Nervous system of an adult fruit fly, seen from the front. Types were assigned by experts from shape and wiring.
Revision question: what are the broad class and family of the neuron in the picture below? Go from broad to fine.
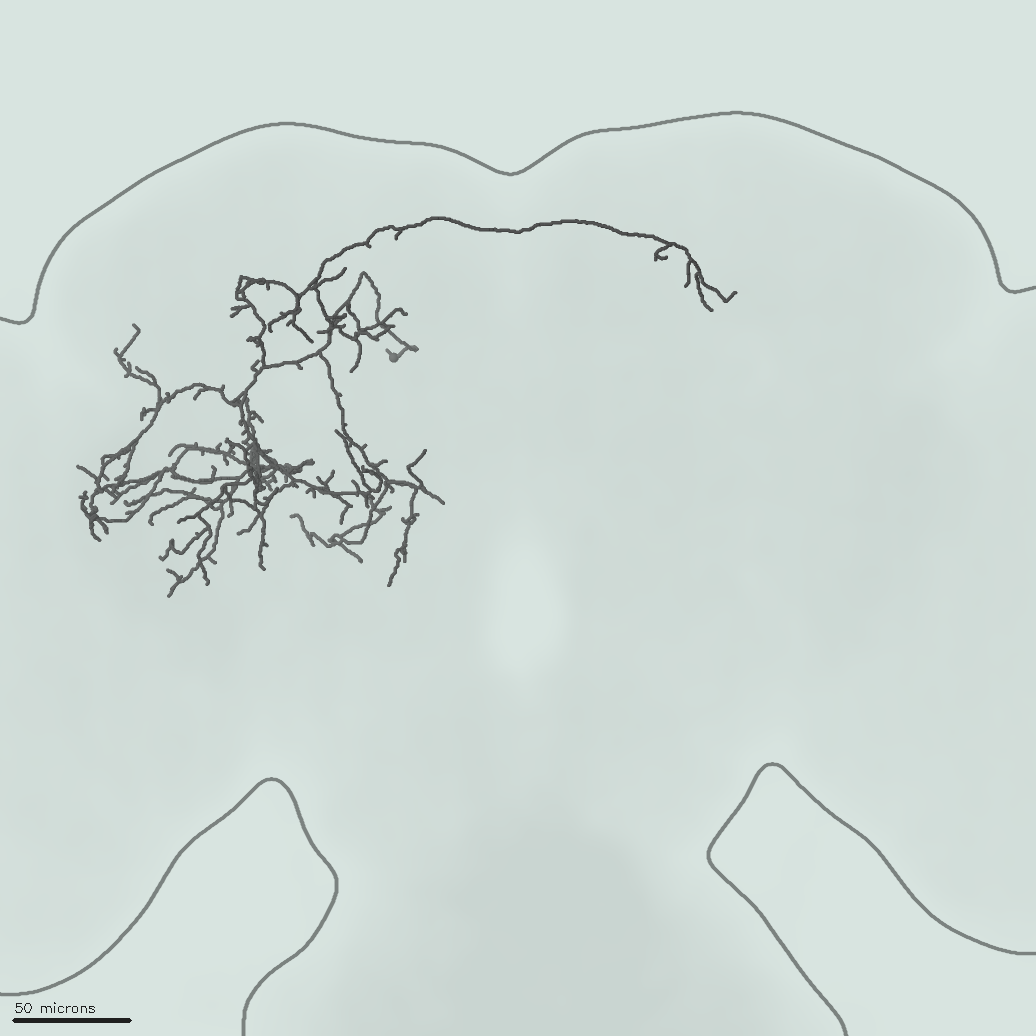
central-brain intrinsic neuron; hemilineage DM4_dorsal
